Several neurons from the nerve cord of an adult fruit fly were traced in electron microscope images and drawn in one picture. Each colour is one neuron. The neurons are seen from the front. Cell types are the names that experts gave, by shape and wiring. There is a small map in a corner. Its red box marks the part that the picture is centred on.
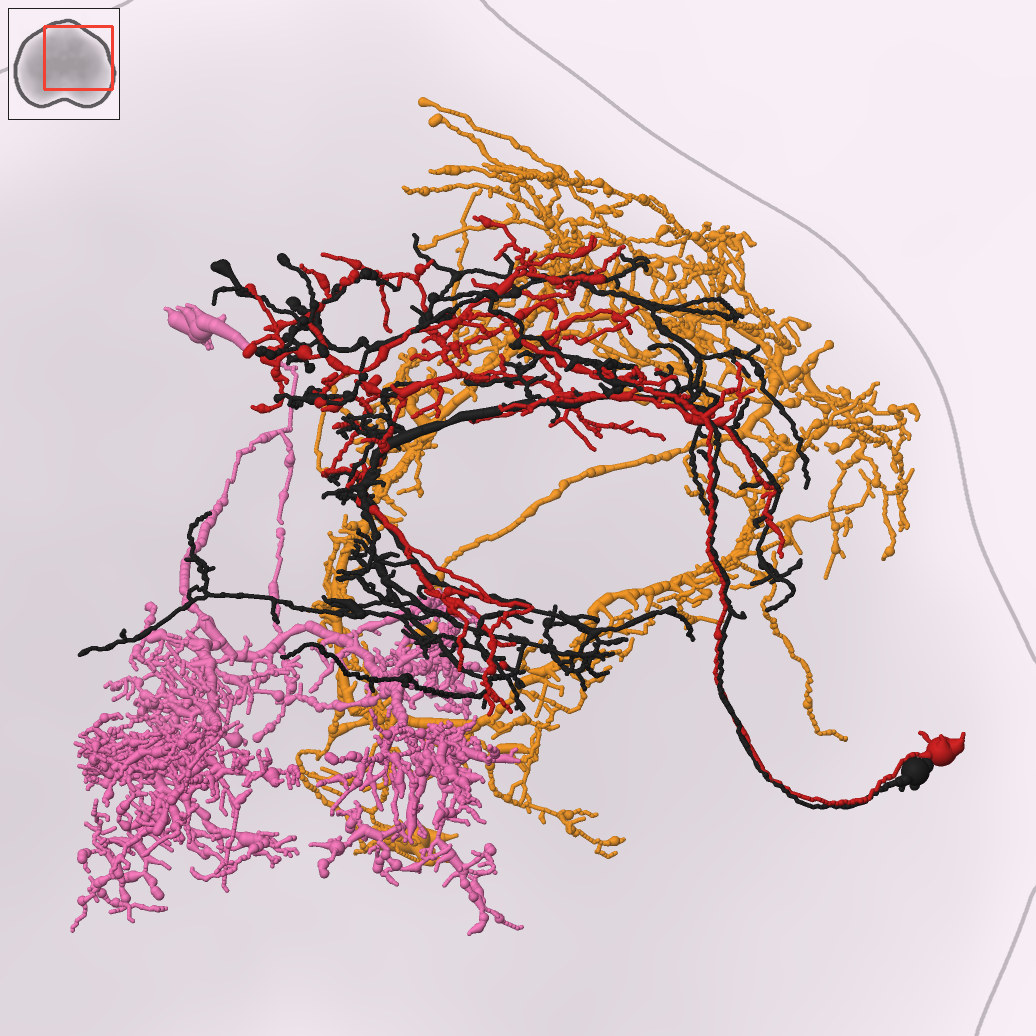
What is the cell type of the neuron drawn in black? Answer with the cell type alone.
IN03B065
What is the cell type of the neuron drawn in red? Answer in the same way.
IN03B057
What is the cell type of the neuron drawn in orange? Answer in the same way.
IN04B007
